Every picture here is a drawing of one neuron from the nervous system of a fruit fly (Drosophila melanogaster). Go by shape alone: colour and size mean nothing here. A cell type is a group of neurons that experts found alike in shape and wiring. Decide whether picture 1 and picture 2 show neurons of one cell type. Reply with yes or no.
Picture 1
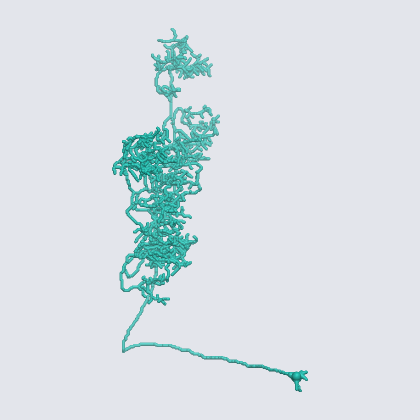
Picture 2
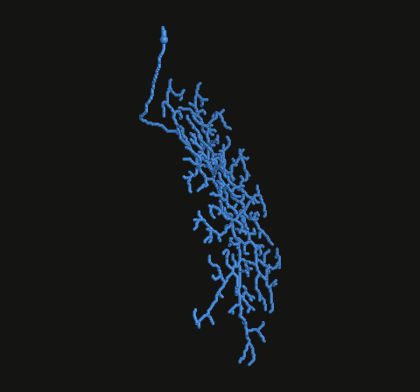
no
